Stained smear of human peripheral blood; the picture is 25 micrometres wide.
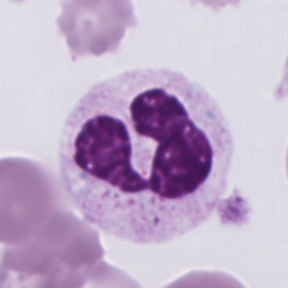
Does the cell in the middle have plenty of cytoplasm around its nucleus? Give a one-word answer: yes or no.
Yes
